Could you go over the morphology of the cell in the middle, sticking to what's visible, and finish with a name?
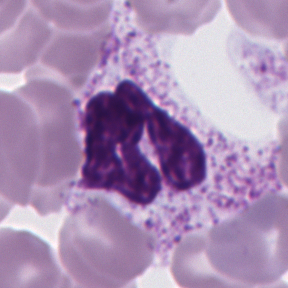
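The nucleus, with dark purple, coarsely clumped chromatin, lies toward the left side of the cell, leaving a wider band of cytoplasm on the right. The cytoplasm is abundant and pale lilac-pink, with fine purple-violet granules scattered evenly through it. This is a segmented neutrophil.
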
